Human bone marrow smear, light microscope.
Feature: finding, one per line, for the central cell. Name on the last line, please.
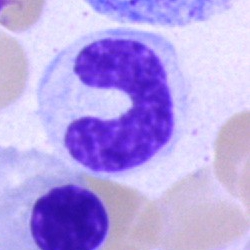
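Outline: roughly round, smooth edge
Nucleus: C-shaped, hollow opening to the left
Chromatin: dark purple, coarsely clumped, small lighter patches
Nucleoli: none visible
Name: band neutrophil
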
